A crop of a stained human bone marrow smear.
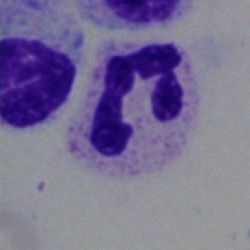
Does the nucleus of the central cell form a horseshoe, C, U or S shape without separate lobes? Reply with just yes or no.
Yes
